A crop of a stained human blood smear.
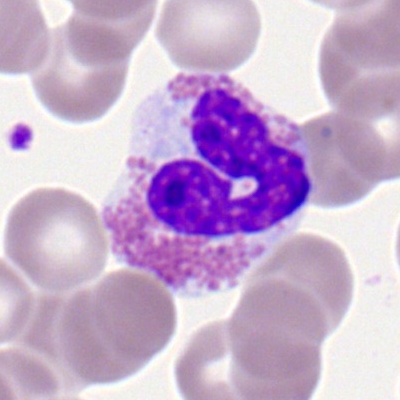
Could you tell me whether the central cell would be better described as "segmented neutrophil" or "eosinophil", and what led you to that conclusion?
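This is an eosinophil.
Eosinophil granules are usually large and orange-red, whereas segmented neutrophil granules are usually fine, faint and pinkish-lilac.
Here the granules are packed most densely at the lower left of the cell. Where they thin out, at the upper left, the cytoplasm has a pale bluish tint. The chromatin is deep purple and coarsely clumped, with small paler spots between the clumps.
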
